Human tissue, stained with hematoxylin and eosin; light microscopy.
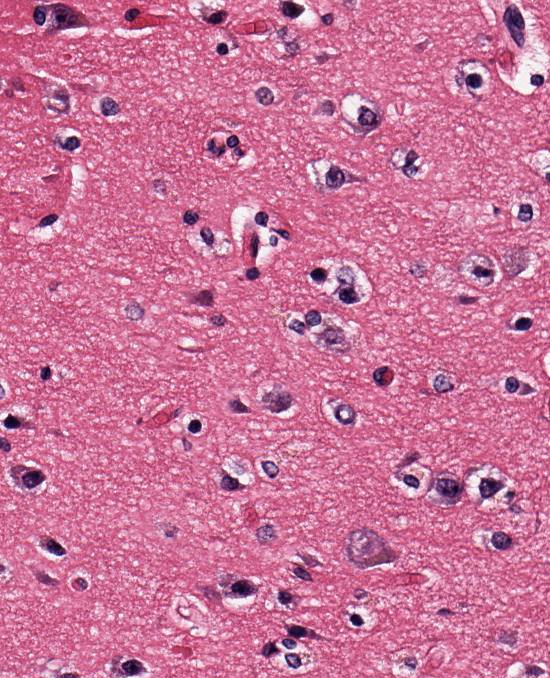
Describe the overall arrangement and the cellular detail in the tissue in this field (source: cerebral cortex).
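Between the cells, a finely vacuolated, granular pink neuropil fills most of the field. Many small cells have round, dark, dense nuclei with little or no visible cytoplasm. Clear empty halos, a shrinkage artefact, separate many cells from the neuropil. A few thin-walled capillaries containing red blood cells run through the field, one in the upper centre.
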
